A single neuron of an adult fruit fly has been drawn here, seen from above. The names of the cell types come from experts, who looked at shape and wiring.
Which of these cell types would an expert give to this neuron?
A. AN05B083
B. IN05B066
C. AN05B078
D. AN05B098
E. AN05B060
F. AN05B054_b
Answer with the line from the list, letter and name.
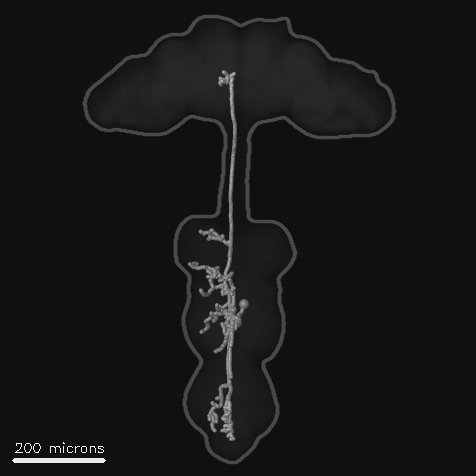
F. AN05B054_b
